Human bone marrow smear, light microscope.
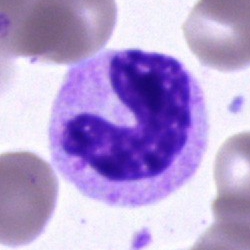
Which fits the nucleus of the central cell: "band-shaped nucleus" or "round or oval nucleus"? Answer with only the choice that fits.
Band-shaped nucleus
